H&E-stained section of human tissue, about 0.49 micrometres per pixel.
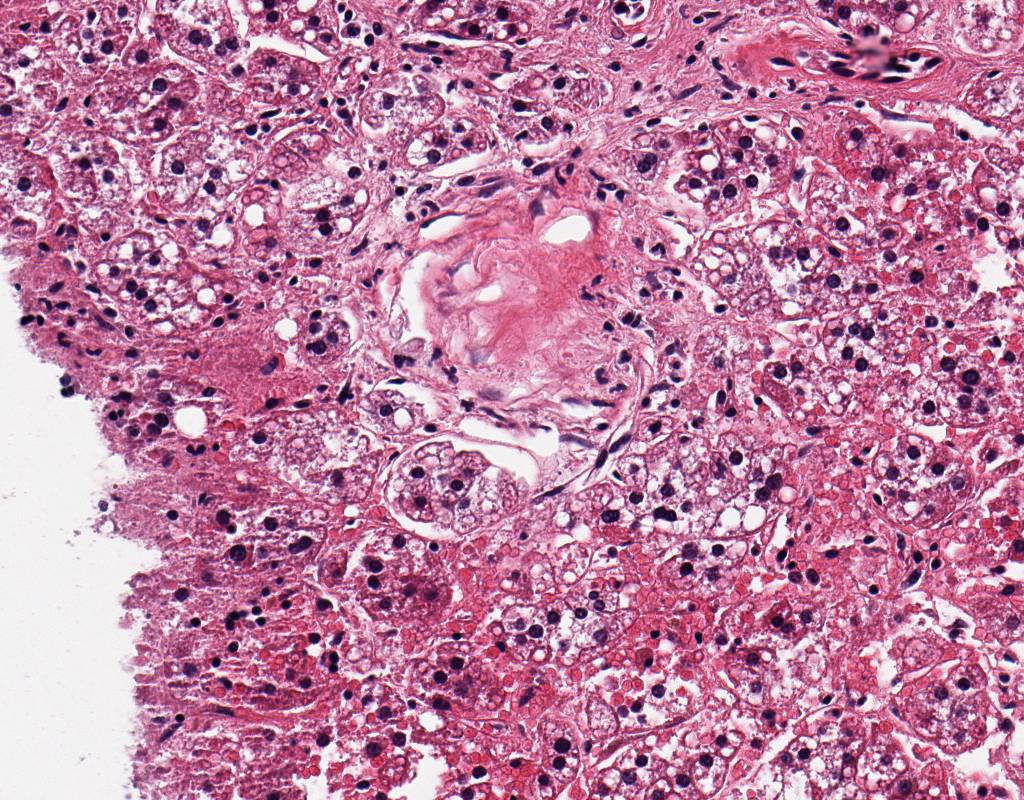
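Adrenal gland, haematoxylin and eosin stained section. Looking across it, most of the cells have pale cytoplasm filled with many small clear vacuoles. Near the centre sits a rounded focus of pale pink, wavy, fibrillar material, with a few elongated nuclei at its rim. At the top right, a band of pink fibrous tissue holds a small vessel. And the nests, I note, have no central lumens.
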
